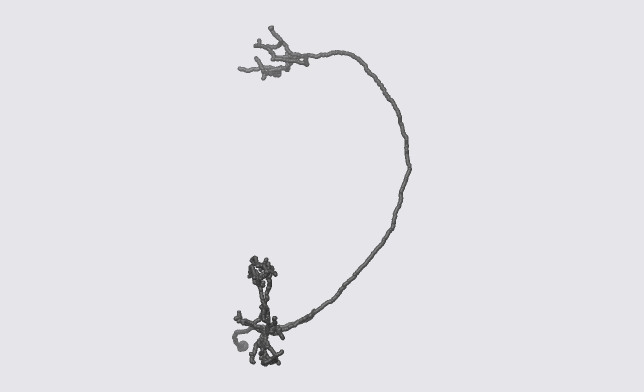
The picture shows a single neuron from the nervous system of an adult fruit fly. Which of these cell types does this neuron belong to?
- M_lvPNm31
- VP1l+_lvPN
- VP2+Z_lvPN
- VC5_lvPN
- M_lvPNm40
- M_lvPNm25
M_lvPNm40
